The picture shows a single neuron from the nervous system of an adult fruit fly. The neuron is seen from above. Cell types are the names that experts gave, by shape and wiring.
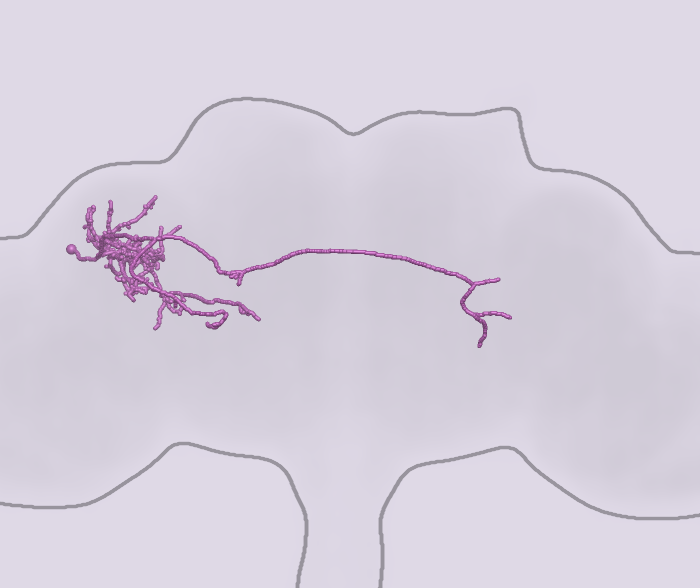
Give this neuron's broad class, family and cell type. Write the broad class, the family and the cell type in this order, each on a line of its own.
central-brain intrinsic neuron
hemilineage VLPl&p2_lateral
AVLP149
